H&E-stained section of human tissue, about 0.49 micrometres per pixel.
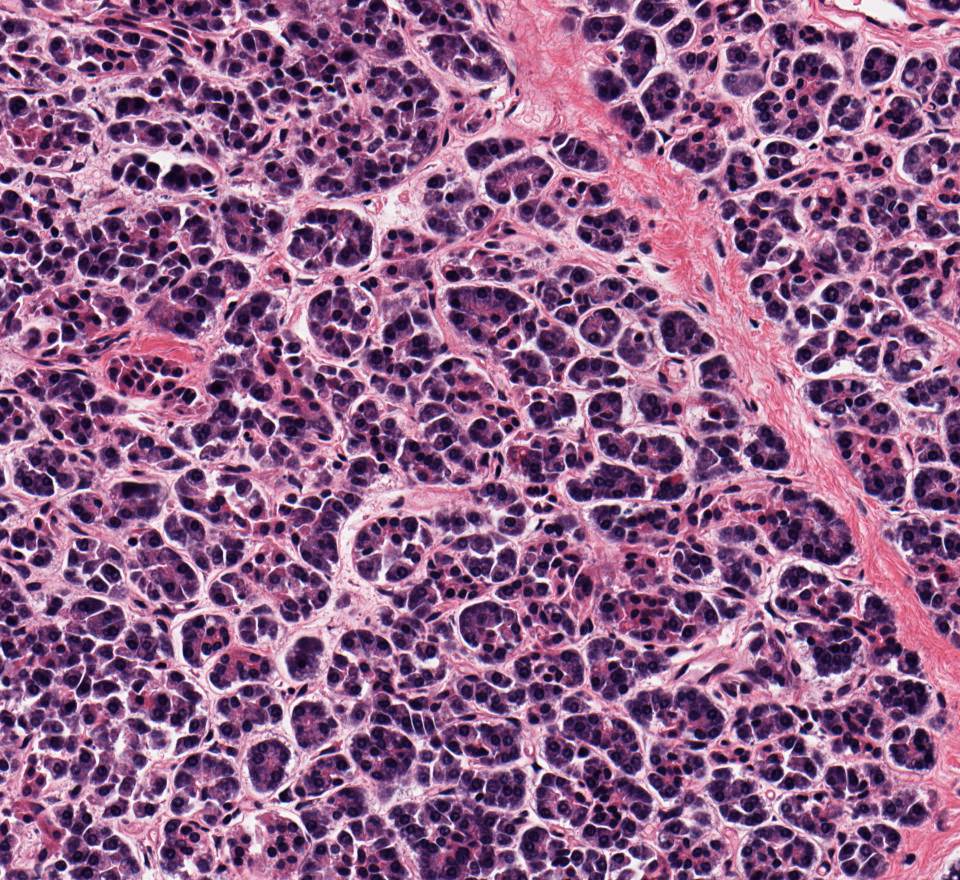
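Pancreas, H&E. Small rounded nests of closely packed cells fill almost the whole field, crossed diagonally by a band of pink fibrous tissue from top centre to lower right edge. Nuclei look small, round, dark, fairly uniform in size; cytoplasm purple and finely granular.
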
